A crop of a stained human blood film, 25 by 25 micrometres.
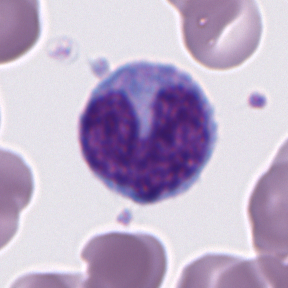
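Monocyte at the centre of a stained peripheral blood smear. About 12 micrometres across; the nucleus takes up about 70% of the cell's area. Nuclear notch opens toward the top, where the cytoplasm is widest and fills it. Chromatin dark purple, coarsely clumped; no distinct granules in the cytoplasm.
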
